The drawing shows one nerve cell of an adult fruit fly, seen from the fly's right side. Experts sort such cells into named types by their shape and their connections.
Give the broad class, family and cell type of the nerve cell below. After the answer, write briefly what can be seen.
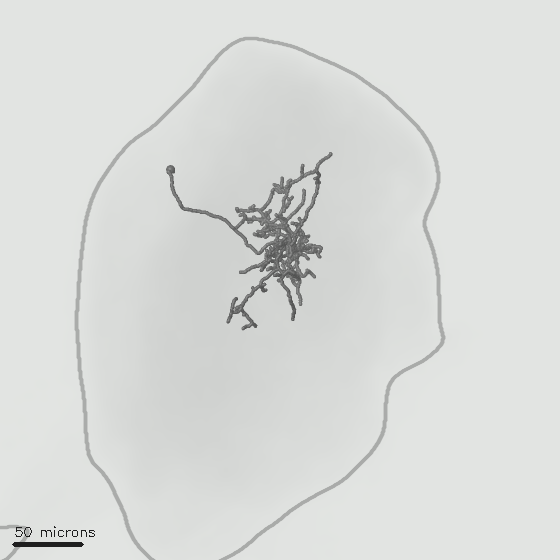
Its broad class is central-brain intrinsic neuron. The family is hemilineage SMPpv2_ventral. It is of cell type PVLP202m. From top to bottom in the picture it spans about 130 microns. In this view it is about as wide as it is tall.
